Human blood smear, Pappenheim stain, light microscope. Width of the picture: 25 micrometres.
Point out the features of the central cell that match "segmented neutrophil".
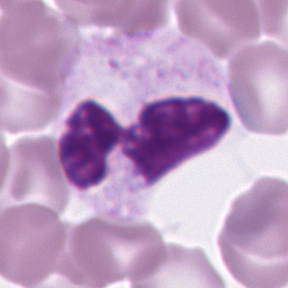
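In this segmented neutrophil, the nucleus has two lobes joined by a narrow bridge.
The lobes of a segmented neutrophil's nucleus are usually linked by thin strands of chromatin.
The narrow bridge between the two lobes here agrees with that. The right lobe is larger than the left. Fine pinkish-violet granules lie in the cytoplasm, more densely above the nucleus than to its lower right.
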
